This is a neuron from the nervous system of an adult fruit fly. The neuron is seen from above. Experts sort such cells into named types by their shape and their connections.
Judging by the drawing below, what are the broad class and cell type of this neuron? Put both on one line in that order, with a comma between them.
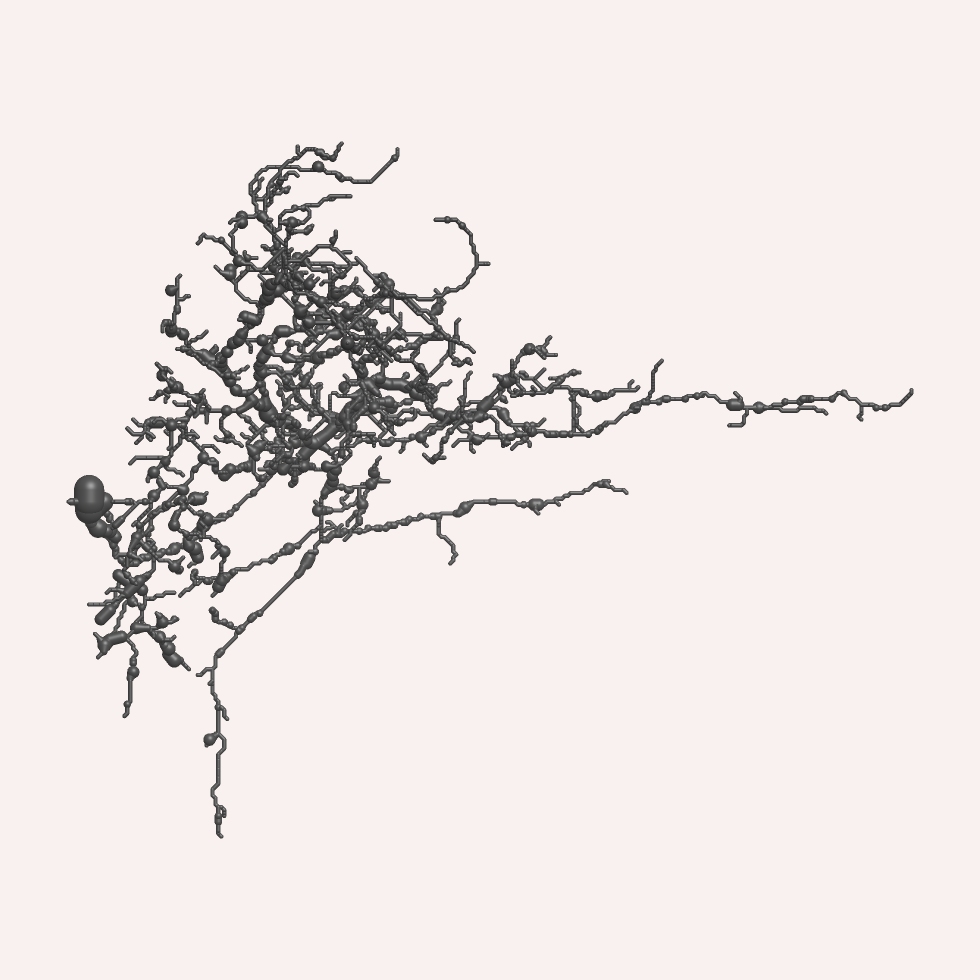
central-brain intrinsic neuron, GNG135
